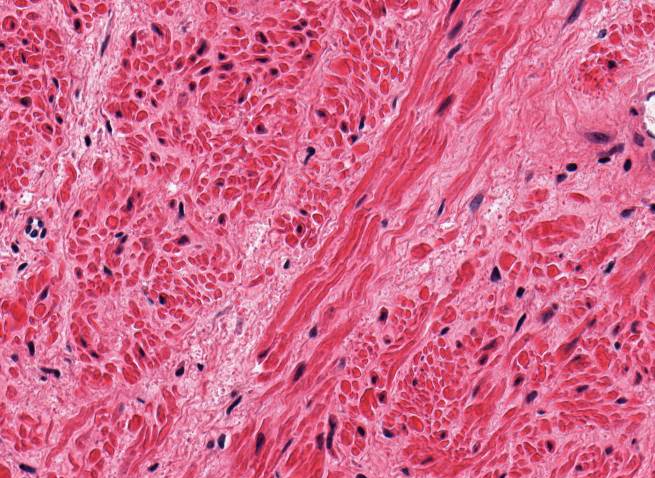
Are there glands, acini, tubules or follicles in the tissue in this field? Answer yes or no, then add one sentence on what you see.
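No. No epithelium or glands are present anywhere in the field.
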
